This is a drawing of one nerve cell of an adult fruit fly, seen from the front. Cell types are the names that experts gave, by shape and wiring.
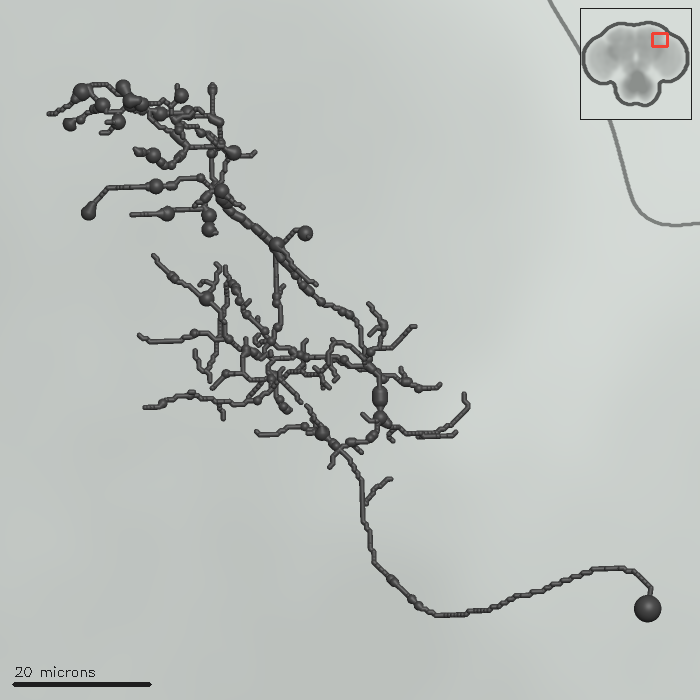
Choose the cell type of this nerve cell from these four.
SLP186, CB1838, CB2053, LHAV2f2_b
SLP186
